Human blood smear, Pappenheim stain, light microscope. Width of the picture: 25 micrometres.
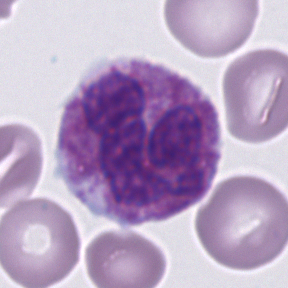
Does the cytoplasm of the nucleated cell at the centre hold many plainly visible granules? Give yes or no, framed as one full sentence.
Yes, this cell has a cytoplasm with many visible granules.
